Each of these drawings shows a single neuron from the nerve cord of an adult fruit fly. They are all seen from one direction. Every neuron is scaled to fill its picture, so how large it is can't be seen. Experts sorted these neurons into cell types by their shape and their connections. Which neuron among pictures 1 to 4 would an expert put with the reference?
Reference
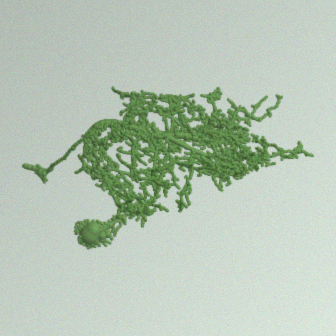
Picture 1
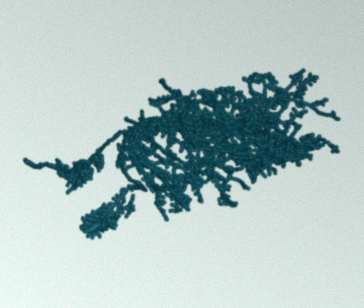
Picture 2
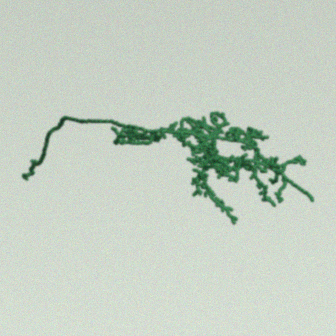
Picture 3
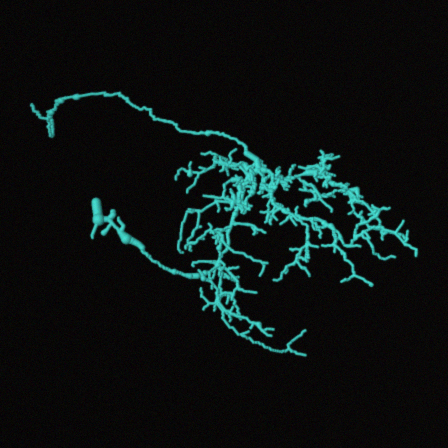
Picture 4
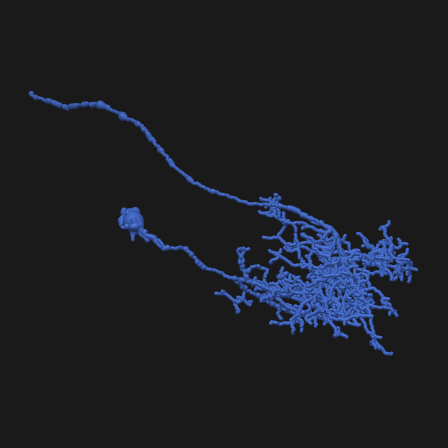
1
